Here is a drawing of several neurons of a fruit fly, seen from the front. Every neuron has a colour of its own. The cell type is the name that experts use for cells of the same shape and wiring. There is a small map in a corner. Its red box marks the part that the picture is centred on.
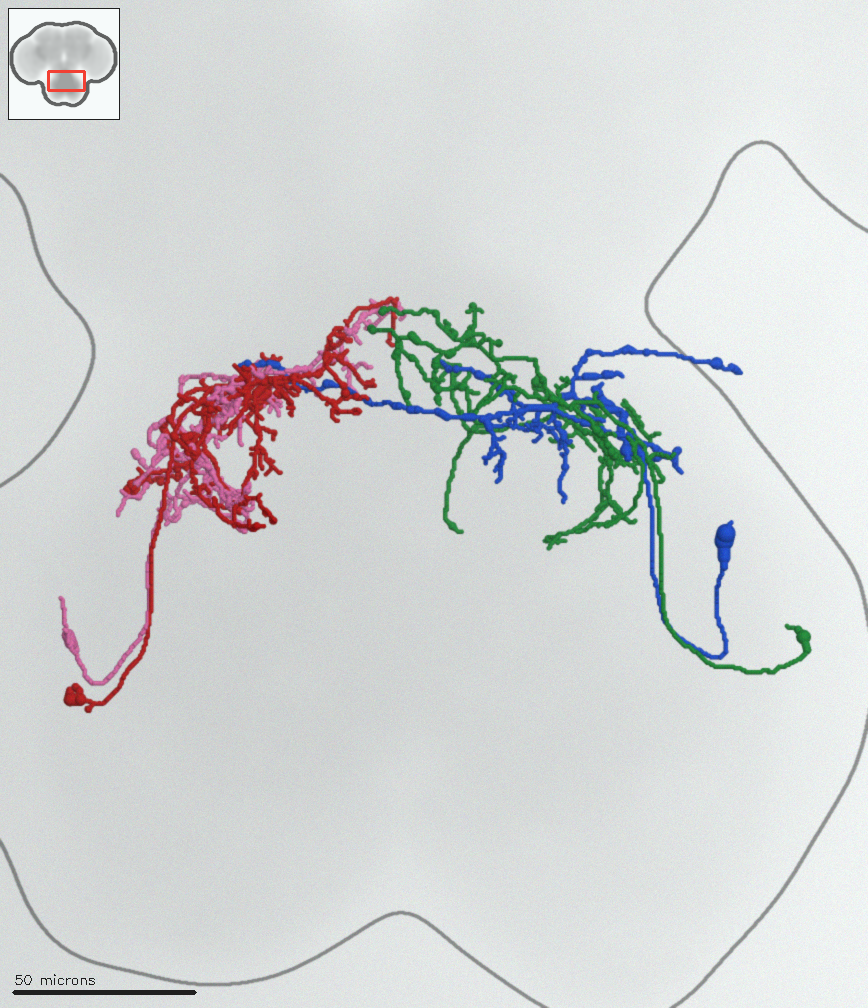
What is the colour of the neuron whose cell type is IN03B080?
pink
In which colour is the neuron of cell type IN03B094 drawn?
green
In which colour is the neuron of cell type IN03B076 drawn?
red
